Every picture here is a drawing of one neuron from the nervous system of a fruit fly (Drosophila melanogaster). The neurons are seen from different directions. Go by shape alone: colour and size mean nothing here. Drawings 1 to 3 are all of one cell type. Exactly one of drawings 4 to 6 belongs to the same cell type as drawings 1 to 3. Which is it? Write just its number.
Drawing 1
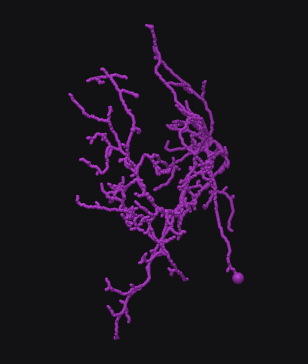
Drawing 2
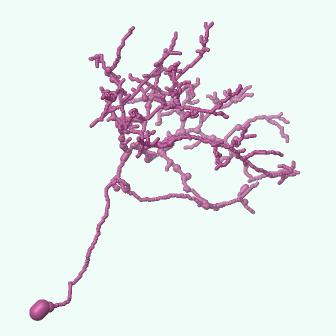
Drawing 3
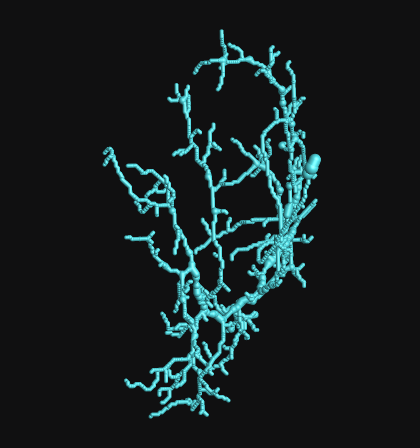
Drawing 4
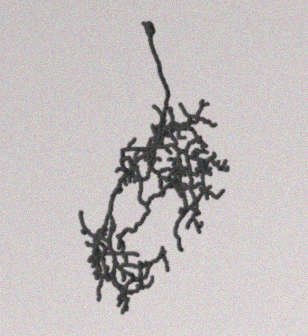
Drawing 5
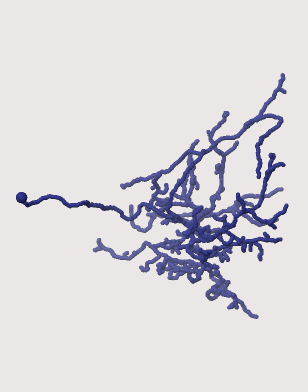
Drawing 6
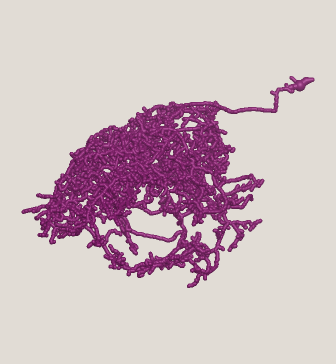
4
